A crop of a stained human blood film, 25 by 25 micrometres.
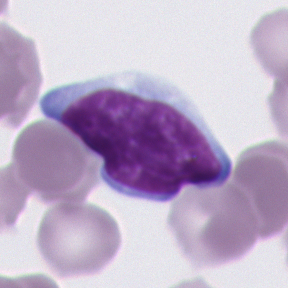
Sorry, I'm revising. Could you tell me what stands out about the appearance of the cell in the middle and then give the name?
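Nucleus elongated, upper and lower borders uneven and notched. Chromatin dense and deep purple, broken by a few paler streaks. Cytoplasm pale blue, a narrow rim, widest above the nucleus. Cell type: typical lymphocyte.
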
